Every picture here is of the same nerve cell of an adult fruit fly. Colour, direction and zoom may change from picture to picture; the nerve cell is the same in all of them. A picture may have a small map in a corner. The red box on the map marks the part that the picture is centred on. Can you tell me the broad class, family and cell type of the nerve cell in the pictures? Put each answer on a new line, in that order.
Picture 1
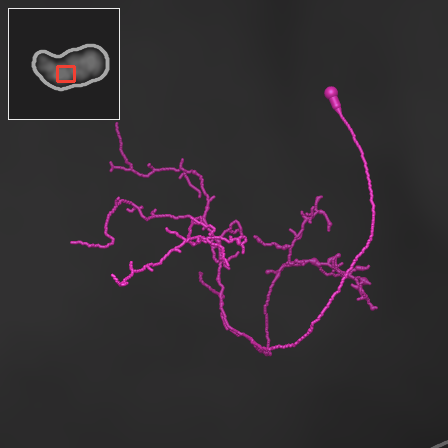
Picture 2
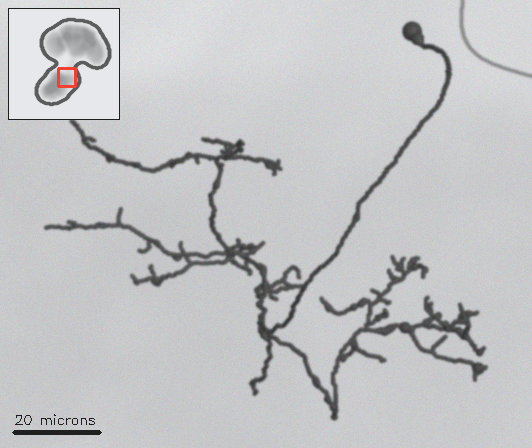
nerve-cord intrinsic neuron
hemilineage 09A
IN09A064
